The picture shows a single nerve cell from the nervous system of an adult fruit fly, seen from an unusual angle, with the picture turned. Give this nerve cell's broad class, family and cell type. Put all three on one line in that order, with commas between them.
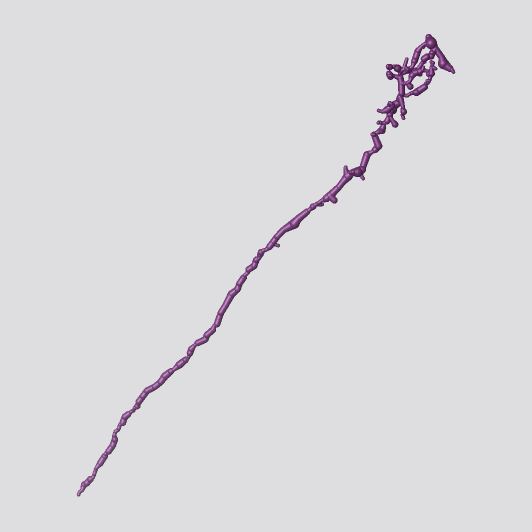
sensory neuron entering the nerve cord, class mechanosensory proprioceptive, SNpp47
